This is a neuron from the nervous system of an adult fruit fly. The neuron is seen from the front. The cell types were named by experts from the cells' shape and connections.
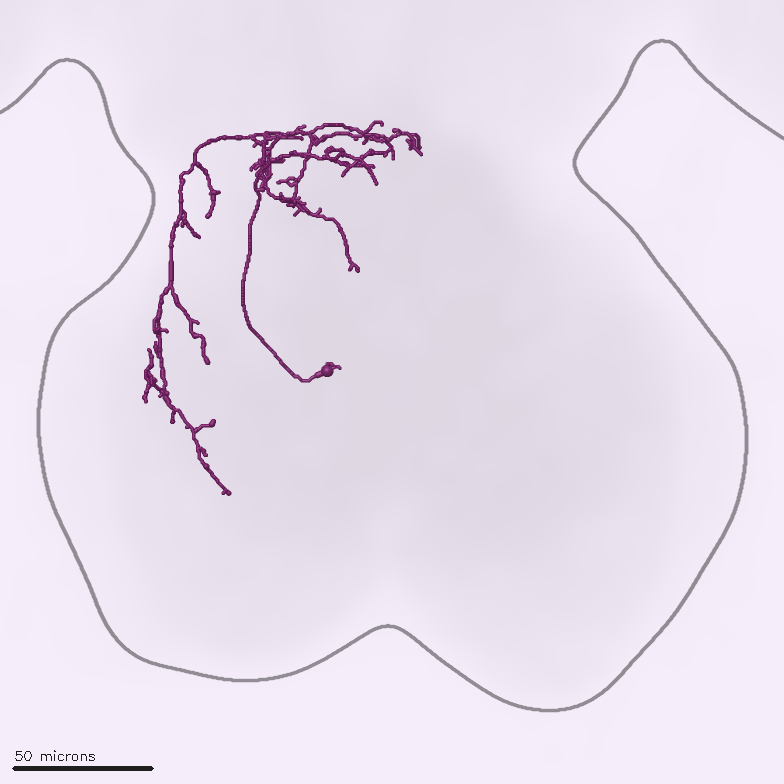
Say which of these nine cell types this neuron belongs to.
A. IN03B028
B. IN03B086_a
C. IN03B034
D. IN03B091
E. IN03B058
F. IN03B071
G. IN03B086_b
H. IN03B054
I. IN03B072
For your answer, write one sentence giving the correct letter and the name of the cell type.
The neuron is of type IN03B071, and that type is option F.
